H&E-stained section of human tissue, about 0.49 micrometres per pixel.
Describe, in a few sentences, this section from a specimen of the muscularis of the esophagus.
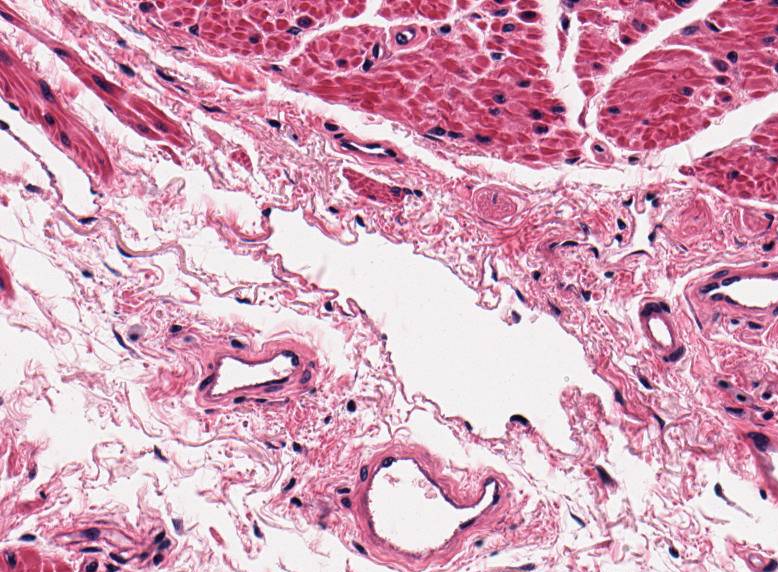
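In the upper part of the field, pink muscle fibres are densely packed; at the upper left they are cut lengthwise and run diagonally down toward the right. The lower part is loose connective tissue, with wavy pale pink collagen fibres and scattered spindle-shaped nuclei. Within it, in the lower half, lie several small vessels with thick pink walls.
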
